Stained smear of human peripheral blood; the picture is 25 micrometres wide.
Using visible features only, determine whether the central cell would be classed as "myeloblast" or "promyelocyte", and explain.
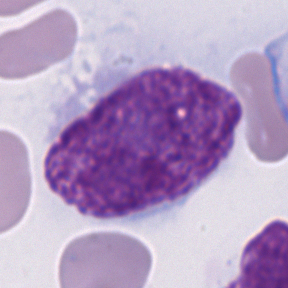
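That one's a myeloblast. The nucleus is an elongated oval, about 18 by 11 micrometres, its long axis running from lower left to upper right. Its outline is continuous, with no lobes or deep indentations. Around most of that edge you won't see any rim of cytoplasm. Against the upper left side there's some faint, pale greyish-blue smudged material.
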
